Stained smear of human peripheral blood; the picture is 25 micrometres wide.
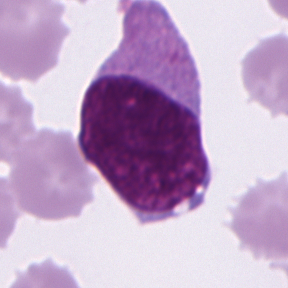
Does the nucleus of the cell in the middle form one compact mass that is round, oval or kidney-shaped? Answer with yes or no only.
Yes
